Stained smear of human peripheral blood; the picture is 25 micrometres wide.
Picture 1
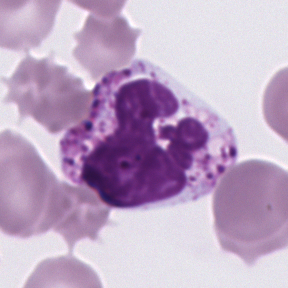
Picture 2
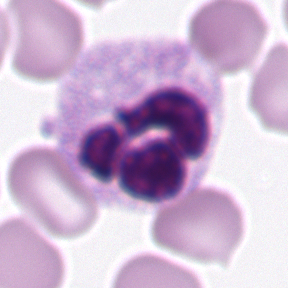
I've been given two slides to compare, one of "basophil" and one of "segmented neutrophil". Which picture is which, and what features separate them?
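Picture 1 shows the basophil, and picture 2 the segmented neutrophil. The granules are where I'd start: in picture 1 they're dark purple, scattered and of uneven size, while in picture 2 fine lilac granules fill the cytoplasm.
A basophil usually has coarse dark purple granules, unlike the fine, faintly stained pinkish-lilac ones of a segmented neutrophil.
Then the nucleus: in picture 2 it's divided into three connected lobes, lying toward the lower right part of the cell.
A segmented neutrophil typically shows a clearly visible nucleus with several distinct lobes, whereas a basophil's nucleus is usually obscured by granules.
In picture 1 the chromatin stains dark purple throughout, and a few dark granules lie over the nucleus. Picture 1 also has small clear vacuoles in its cytoplasm and measures about 15 by 13 micrometres, while the cytoplasm in picture 2 is abundant and pale pinkish-lilac.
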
